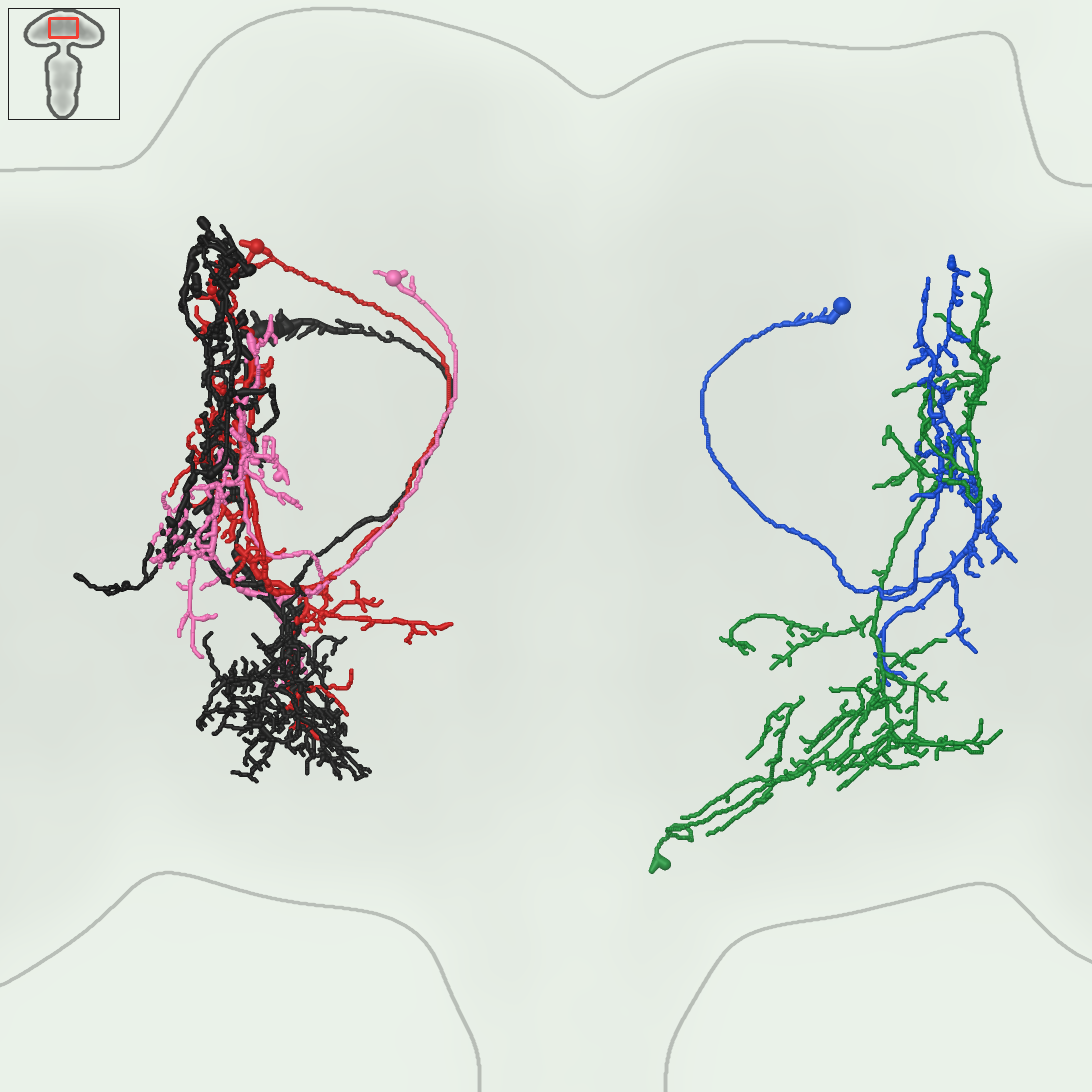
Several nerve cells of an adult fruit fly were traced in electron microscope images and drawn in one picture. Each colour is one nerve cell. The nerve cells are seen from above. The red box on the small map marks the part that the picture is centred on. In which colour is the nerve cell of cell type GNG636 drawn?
black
